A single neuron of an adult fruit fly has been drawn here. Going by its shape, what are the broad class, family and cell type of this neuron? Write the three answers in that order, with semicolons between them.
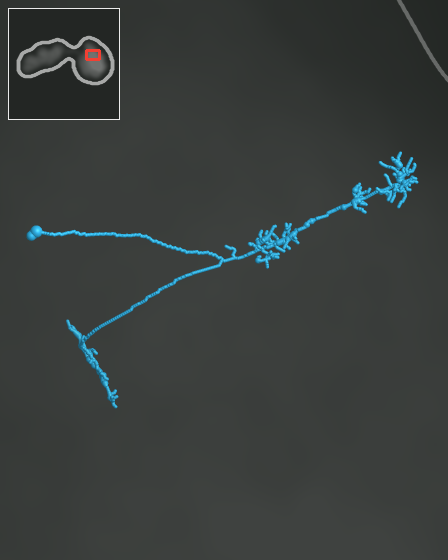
optic-lobe intrinsic neuron; T; T2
